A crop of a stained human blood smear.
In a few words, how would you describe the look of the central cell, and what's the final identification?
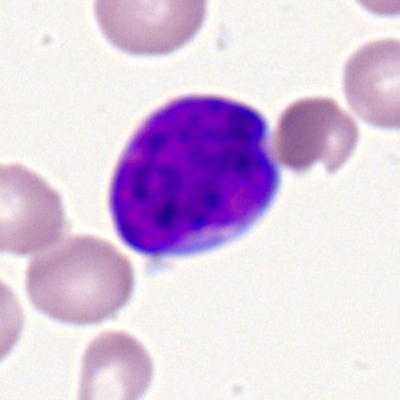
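Outline smooth and oval. Nucleus occupies nearly the entire cell. Chromatin coarse, with darker clumps scattered throughout the nucleus. Cytoplasm free of granules. Cell: myeloblast.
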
